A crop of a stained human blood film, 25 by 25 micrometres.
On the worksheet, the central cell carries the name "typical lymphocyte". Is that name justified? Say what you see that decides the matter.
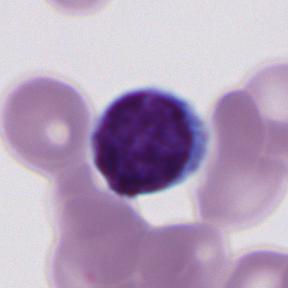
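Yes, typical lymphocyte is the right name for the central cell. First check, proportion: the nucleus is about 9 micrometres across in a cell about 10 micrometres across, and it fills about 80% of the cell's area, which speaks for typical lymphocyte.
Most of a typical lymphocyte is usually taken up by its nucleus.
Second check, nuclear shape: the nucleus is round, without any indentation, and this would fit a normoblast as well.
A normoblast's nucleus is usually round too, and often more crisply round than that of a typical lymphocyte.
Remaining items, recorded as seen: the cell outline is round and smooth, no nucleoli can be seen in the nucleus, and no granules are visible in the cytoplasm. Red cells lie close beside it on both the left and the right.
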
